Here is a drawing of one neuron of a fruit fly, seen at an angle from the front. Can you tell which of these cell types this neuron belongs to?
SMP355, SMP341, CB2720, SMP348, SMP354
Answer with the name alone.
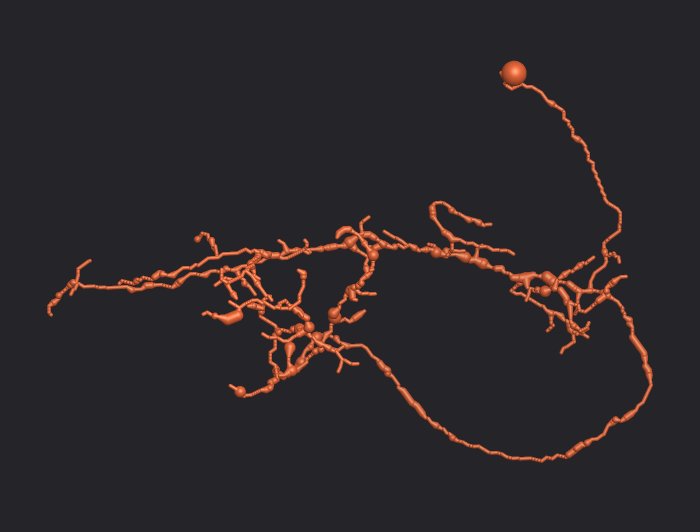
SMP355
